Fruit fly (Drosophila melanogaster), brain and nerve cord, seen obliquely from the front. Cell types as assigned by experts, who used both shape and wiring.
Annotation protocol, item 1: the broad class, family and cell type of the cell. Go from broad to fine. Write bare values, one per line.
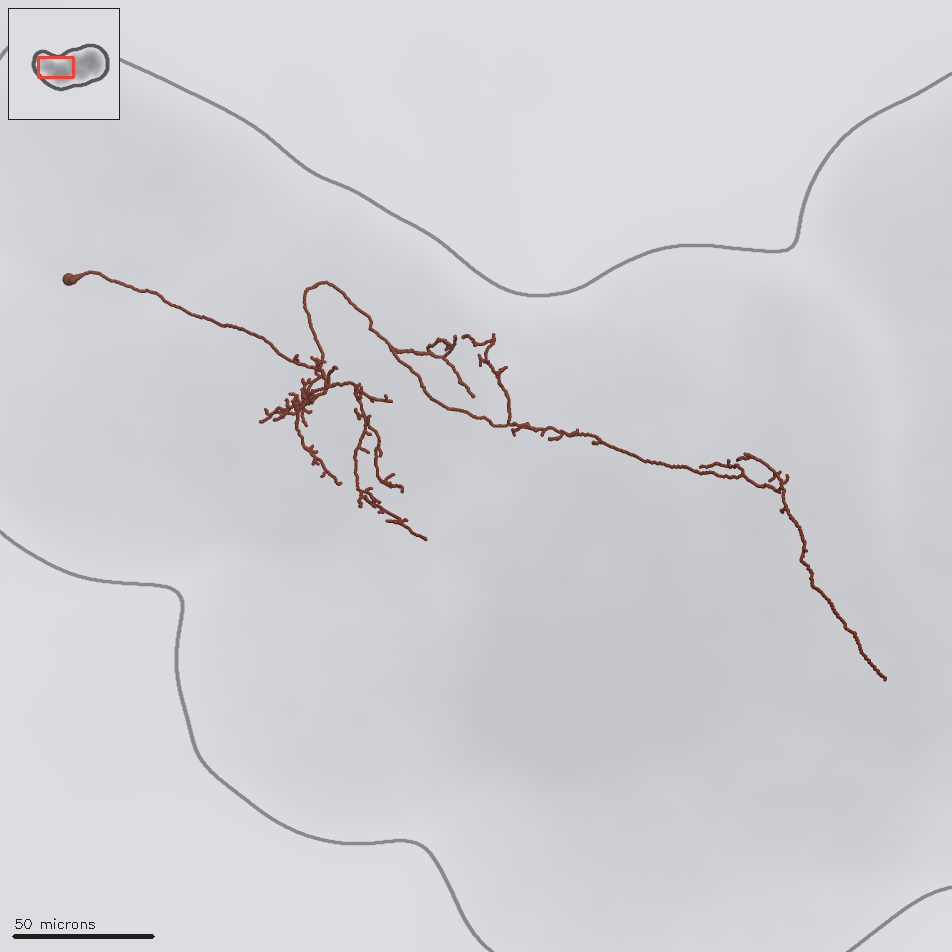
nerve-cord intrinsic neuron
hemilineage 06A
IN06A099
